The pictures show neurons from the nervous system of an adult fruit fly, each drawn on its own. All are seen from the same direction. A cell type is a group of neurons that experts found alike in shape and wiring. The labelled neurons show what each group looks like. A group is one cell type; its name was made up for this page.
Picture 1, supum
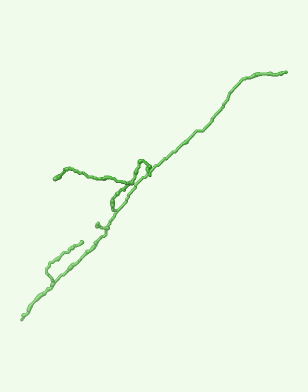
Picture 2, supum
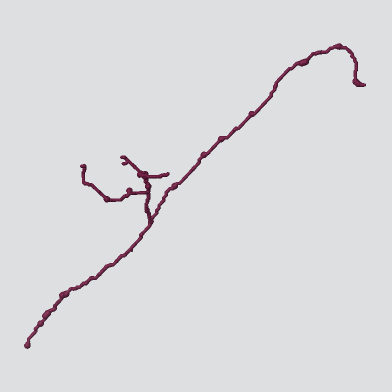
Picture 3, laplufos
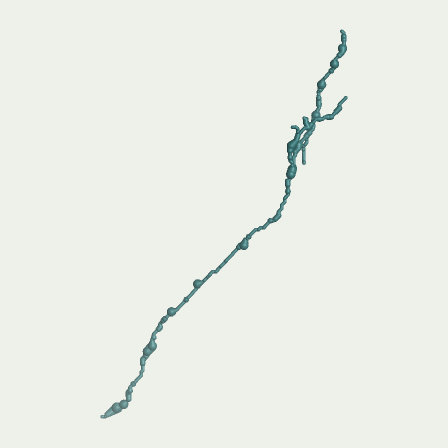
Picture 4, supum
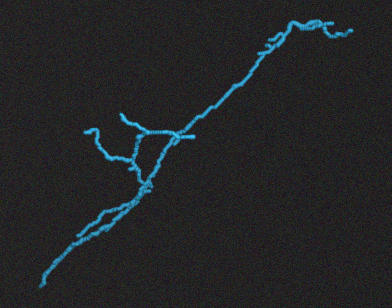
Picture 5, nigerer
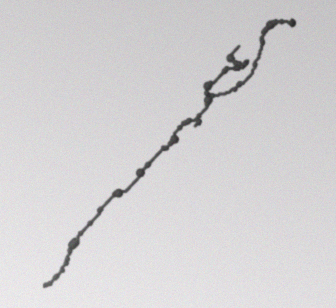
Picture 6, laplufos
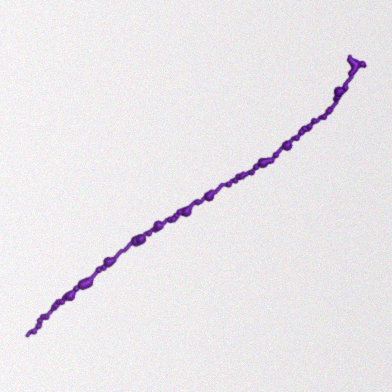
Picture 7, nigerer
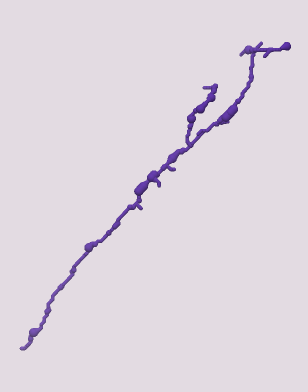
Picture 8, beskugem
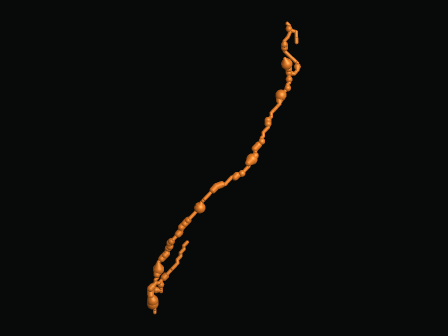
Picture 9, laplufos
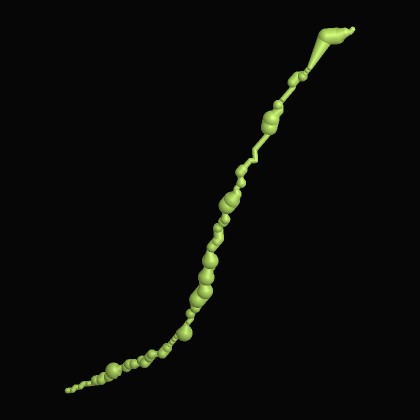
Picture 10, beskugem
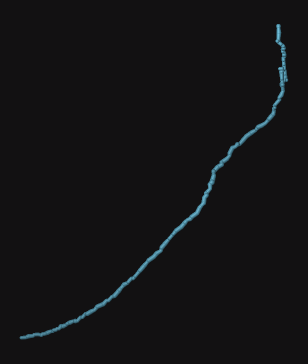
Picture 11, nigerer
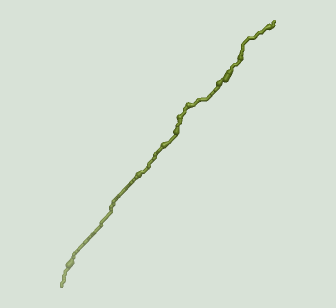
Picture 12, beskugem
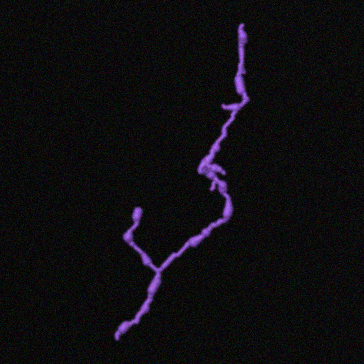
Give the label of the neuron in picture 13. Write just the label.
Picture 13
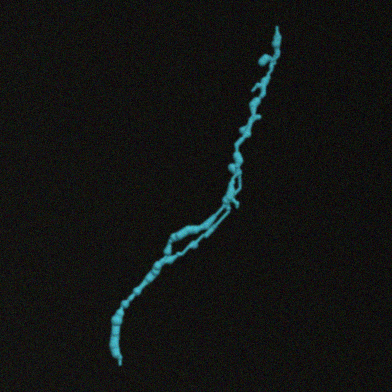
beskugem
